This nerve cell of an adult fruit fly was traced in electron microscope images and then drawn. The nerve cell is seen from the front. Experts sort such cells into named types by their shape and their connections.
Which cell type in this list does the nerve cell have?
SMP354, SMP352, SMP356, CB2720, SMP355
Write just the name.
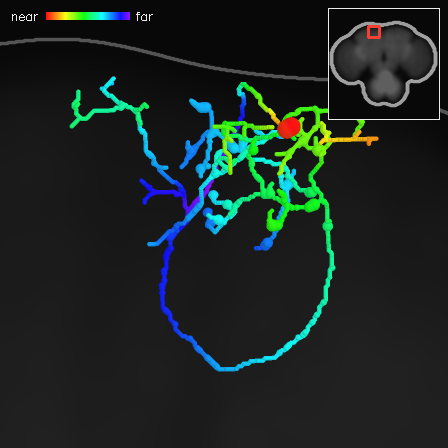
SMP352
